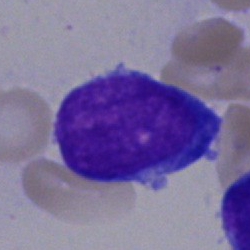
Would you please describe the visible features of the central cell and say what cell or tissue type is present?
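First, the nucleus occupies nearly the entire cell. Next, its chromatin is deep purple and finely stippled, with a few small pale spots within the nucleus. Last, small irregular blebs project from the lower edge of the cell. This is a blast.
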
